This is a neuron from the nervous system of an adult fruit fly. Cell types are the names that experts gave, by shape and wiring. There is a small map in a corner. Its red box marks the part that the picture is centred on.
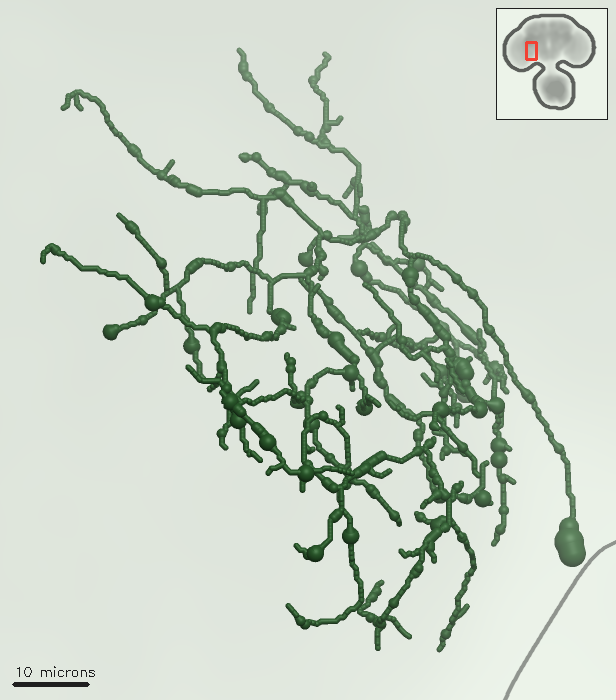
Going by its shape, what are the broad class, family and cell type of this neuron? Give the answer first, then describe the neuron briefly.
Its broad class is optic-lobe intrinsic neuron. Its family is Li. Its cell type is Li18a. The cell body can be seen at the lower right of the picture. By the scale bar it is about 80 microns tall in this view. The picture shows dozens of branch ends.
